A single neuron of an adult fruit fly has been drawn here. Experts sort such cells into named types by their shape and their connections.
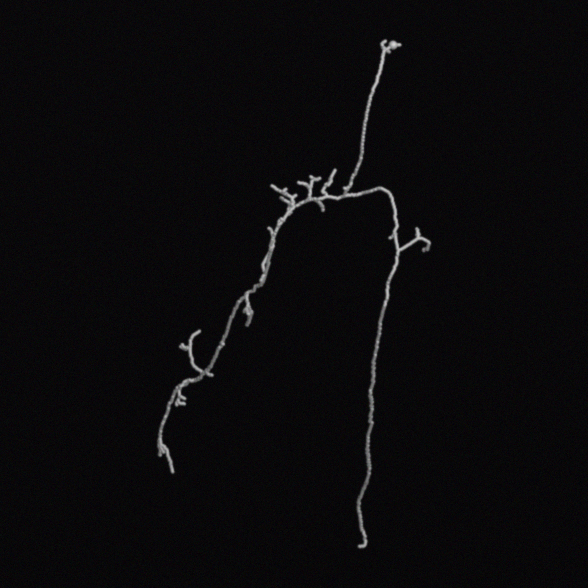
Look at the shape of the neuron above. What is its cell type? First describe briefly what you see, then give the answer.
In this view it is taller than it is wide. It is a nerve-cord intrinsic neuron. Its cell type is IN07B096_a.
